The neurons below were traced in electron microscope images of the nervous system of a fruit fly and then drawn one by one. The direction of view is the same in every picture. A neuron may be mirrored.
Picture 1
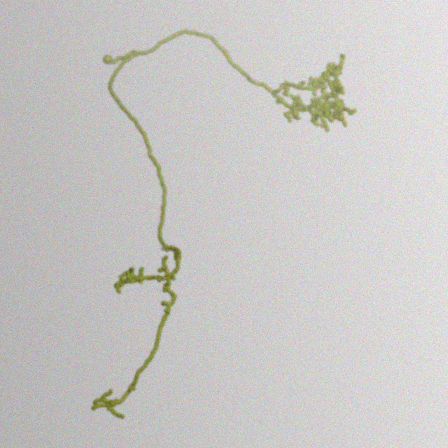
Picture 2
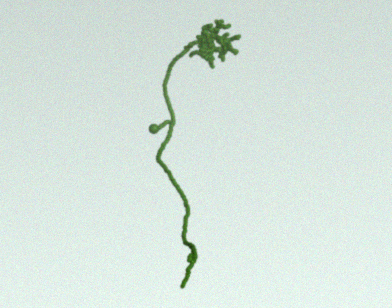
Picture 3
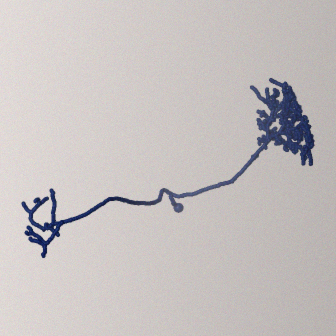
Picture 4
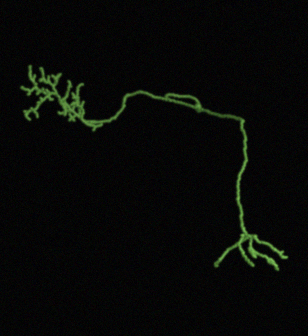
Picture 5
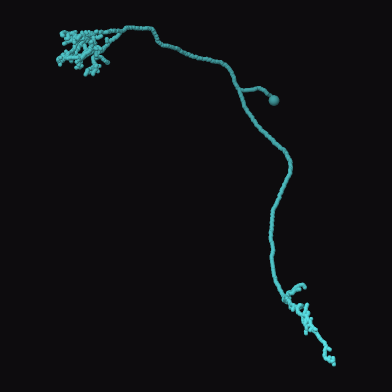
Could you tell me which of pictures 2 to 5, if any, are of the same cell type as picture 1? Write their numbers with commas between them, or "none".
2, 5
